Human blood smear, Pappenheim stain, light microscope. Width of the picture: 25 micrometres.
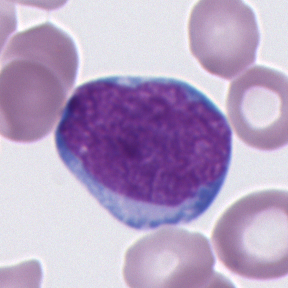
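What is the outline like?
Smooth and rounded, with no surface projections.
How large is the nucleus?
About 15 by 11 micrometres, filling about 80% of the cell's area.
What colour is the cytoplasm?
Blue, with its widest band below the nucleus and only a thin rim along the top; it contains no vacuoles.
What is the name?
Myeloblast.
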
